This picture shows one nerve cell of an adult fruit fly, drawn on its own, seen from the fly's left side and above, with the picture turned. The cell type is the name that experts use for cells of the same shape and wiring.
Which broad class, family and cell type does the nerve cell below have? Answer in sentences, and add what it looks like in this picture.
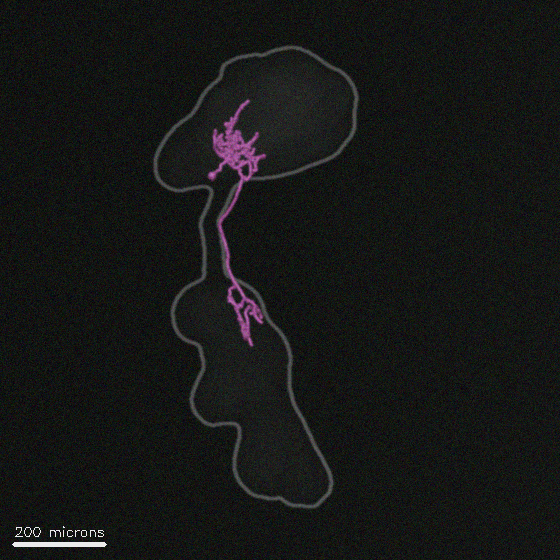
This is a descending neuron. The family is hemilineage LB6. The cell type is DNge008. From top to bottom in the picture it spans about 550 microns. As drawn here it is more than twice as tall as it is wide.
